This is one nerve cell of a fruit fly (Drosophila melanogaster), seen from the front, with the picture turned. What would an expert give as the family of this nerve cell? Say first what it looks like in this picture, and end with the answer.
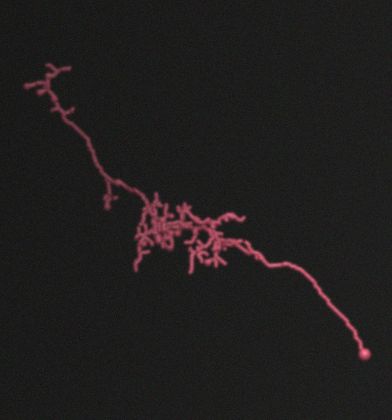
Its cell body lies at the lower right of the picture. The picture shows dozens of branch ends. It is an optic-lobe intrinsic neuron. The family is TmY.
